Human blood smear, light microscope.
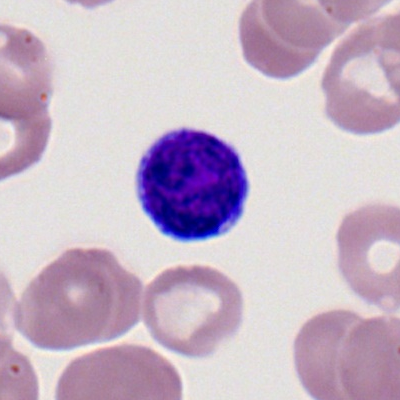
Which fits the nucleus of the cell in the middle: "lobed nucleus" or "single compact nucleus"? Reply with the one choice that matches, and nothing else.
Single compact nucleus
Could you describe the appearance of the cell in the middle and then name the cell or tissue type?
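Cytoplasm is very scant here, forming at most a thin rim at the edge. The chromatin is dense and coarsely clumped. No cytoplasmic granules are visible, and no vacuoles are seen anywhere in the cell. This cell is a lymphocyte.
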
